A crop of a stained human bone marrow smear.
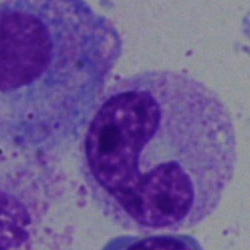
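Band neutrophil: a roughly round cell with a smooth edge. Its nucleus curves into a C, the deep notch opening to the right. Dark purple chromatin sits in clumps with small paler patches between them. Near the right edge, one small clear vacuole in the cytoplasm.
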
